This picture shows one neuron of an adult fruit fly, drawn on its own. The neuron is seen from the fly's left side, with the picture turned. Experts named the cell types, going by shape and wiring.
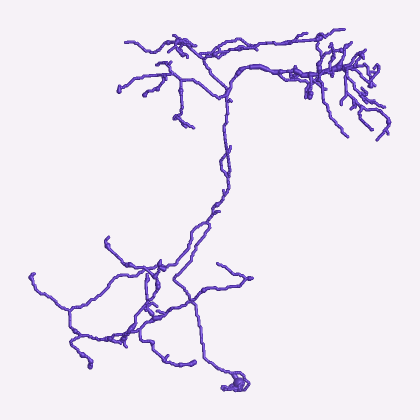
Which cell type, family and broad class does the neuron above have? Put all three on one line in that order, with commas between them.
IN16B076, hemilineage 16B, nerve-cord intrinsic neuron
